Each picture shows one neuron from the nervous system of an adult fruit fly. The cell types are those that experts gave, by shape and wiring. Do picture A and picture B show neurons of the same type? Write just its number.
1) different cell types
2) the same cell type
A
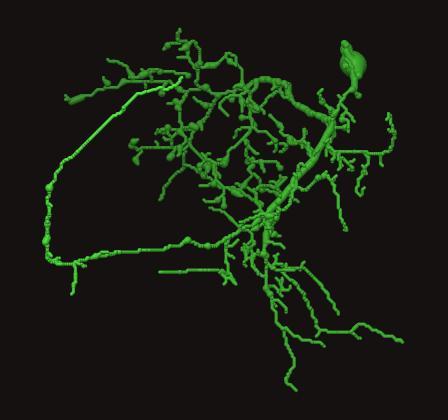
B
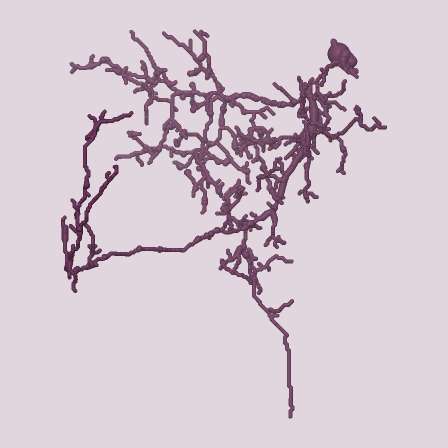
2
